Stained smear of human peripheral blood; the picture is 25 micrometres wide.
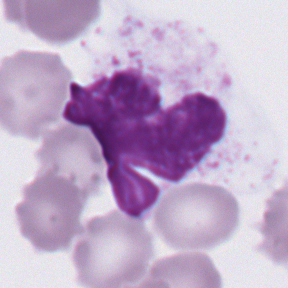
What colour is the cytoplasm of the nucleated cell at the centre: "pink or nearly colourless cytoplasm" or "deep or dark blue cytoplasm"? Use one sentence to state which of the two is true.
This cell's cytoplasm lacks blue and grey, being pink, salmon or nearly colourless.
